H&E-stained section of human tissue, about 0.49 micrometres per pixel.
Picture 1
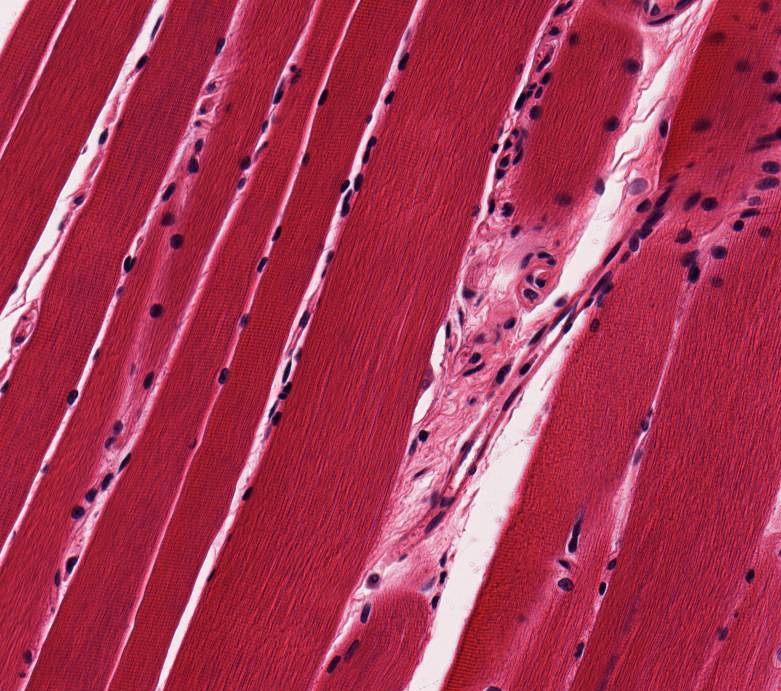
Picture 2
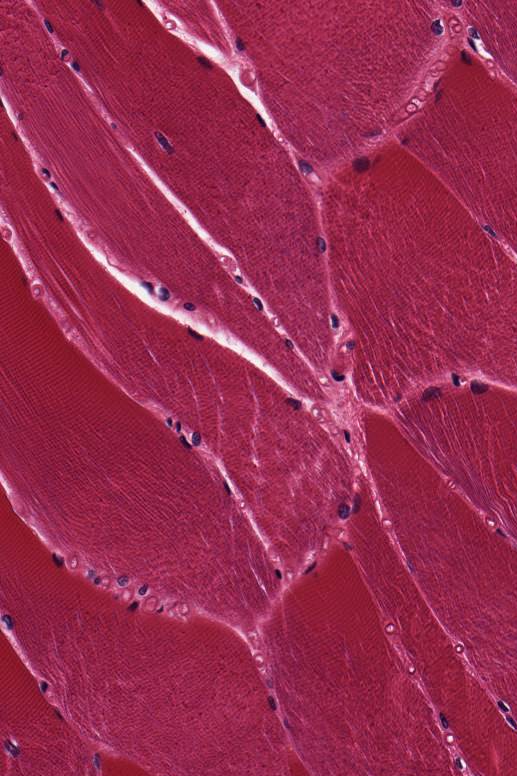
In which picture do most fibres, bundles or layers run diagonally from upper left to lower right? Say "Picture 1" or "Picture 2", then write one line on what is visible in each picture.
Picture 2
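What picture 1 shows: Long, parallel muscle fibres cut lengthwise run diagonally across the whole field from lower left to upper right.
What picture 2 shows: The muscle fibres run diagonally from the upper left toward the lower right of the field.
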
